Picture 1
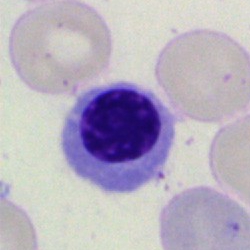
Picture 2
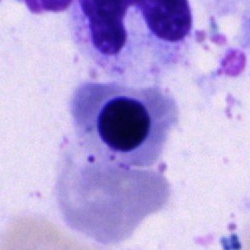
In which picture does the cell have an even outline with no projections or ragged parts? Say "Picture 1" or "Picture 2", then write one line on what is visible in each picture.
Picture 1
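Picture 1: The cell has a round, smooth outline.
Picture 2: The cell outline is irregular, with broad blunt lobes.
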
